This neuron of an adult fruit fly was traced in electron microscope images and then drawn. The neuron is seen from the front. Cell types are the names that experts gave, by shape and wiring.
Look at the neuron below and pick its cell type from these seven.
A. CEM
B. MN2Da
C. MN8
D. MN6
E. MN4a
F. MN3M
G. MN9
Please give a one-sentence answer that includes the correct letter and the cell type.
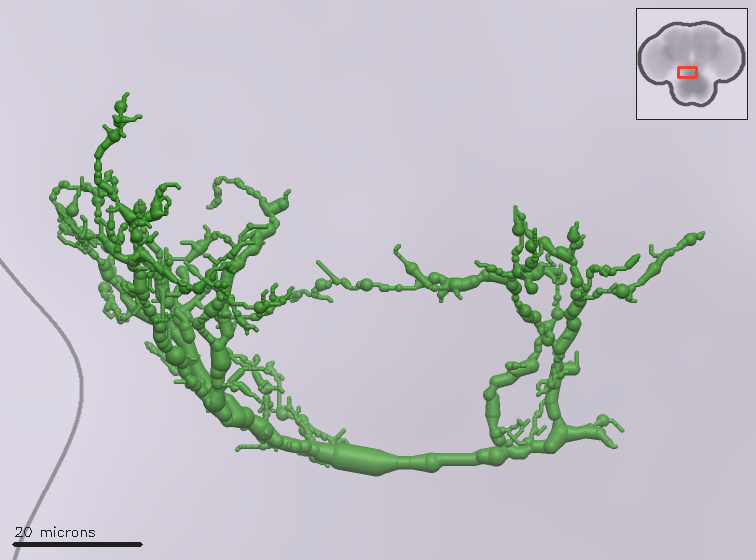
Option D gives MN6 as the cell type of the neuron.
